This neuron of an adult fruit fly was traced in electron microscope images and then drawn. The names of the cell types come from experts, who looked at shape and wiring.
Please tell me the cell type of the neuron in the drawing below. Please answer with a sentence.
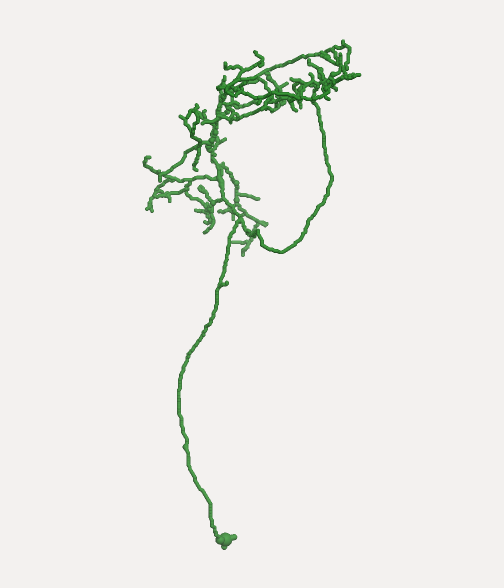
The cell type is CB1608.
